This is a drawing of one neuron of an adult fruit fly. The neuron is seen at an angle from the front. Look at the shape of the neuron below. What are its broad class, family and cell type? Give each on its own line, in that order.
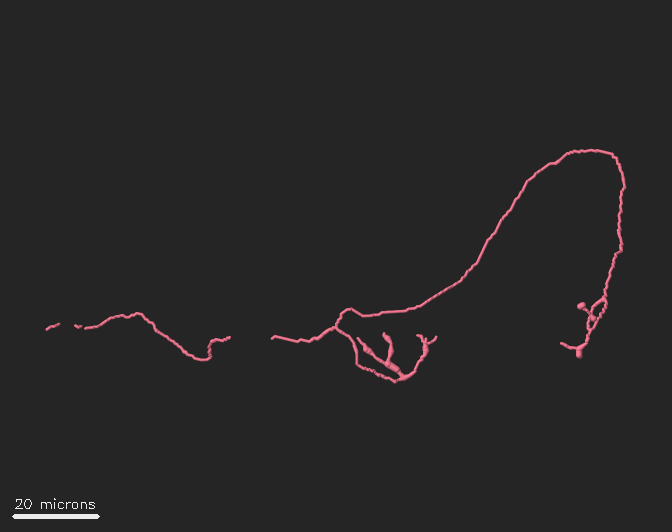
sensory neuron entering the brain
class olfactory
ORN_VM2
